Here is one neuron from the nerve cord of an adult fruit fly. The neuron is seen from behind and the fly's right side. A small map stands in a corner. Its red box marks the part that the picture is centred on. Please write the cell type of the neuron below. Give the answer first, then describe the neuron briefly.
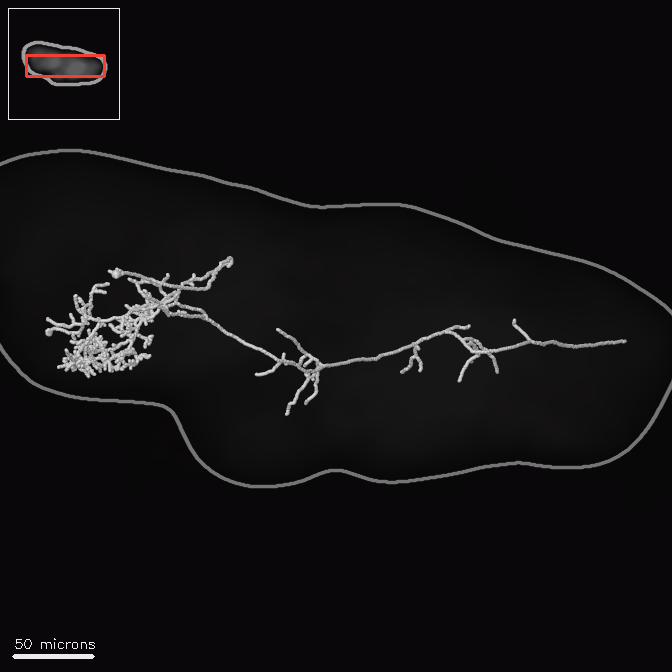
Its cell type is AN12B019. Its broad class is ascending neuron. By the scale bar it is about 350 microns wide in this view. The picture shows dozens of branch ends.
